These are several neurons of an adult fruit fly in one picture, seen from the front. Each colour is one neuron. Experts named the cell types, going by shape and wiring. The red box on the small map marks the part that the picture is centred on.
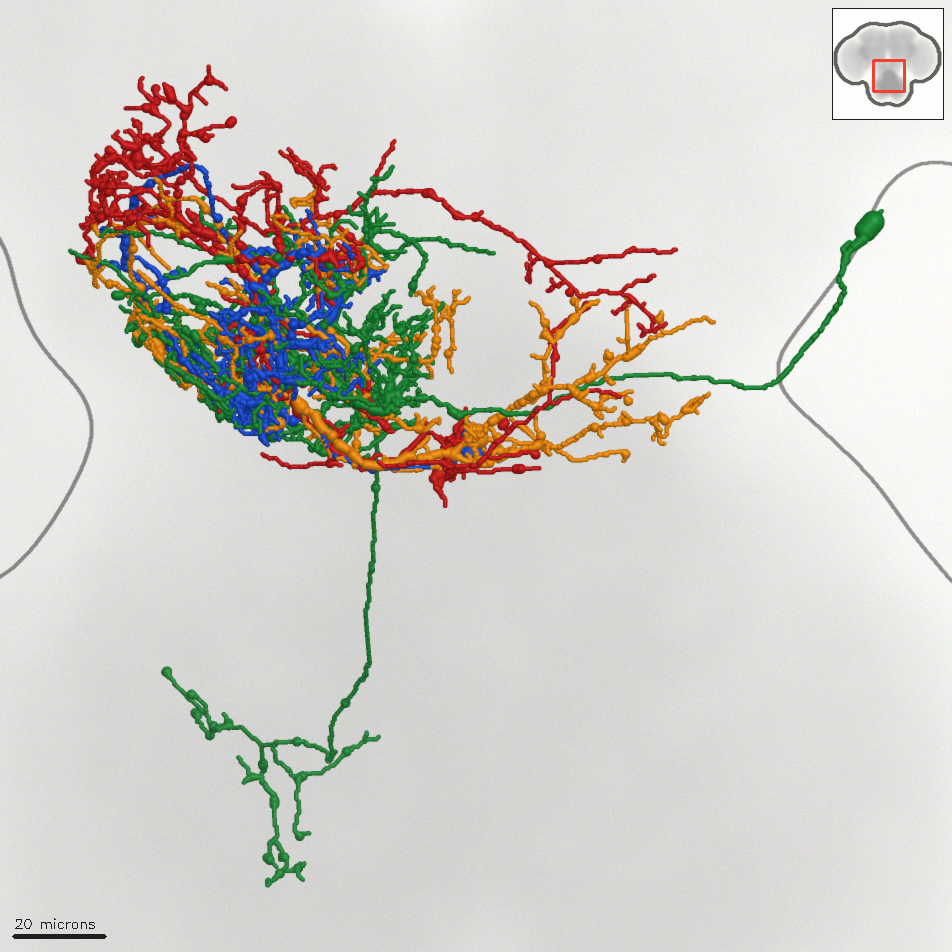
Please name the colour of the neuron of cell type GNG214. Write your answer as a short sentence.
The colour is blue.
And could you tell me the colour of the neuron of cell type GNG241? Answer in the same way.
The colour is red.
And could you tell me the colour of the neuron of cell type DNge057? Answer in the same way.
The colour is green.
